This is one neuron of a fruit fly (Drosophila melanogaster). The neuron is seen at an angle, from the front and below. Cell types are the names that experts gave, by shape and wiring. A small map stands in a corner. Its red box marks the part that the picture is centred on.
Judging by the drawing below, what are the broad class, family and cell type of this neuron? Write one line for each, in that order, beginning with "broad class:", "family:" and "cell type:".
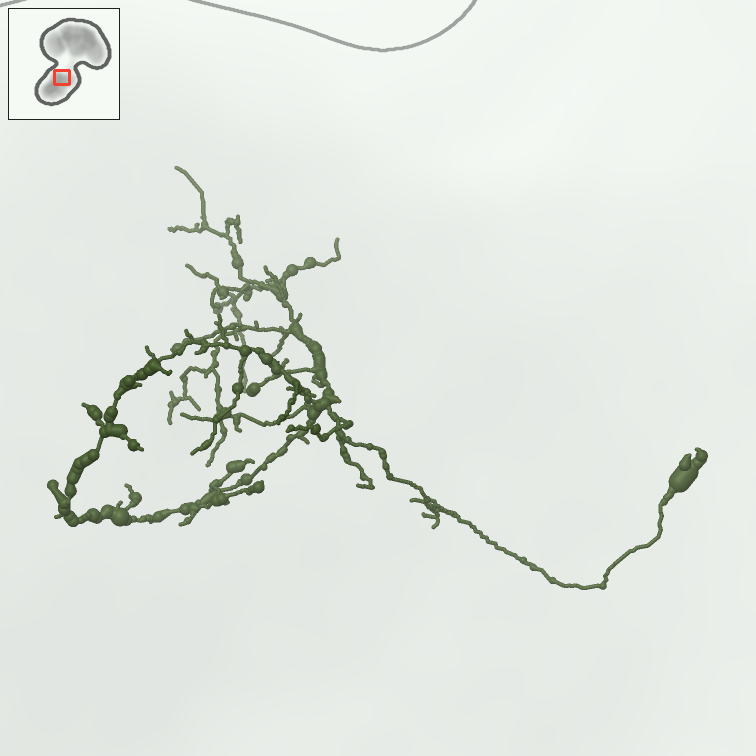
broad class: nerve-cord intrinsic neuron
family: hemilineage 14A
cell type: IN14A021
